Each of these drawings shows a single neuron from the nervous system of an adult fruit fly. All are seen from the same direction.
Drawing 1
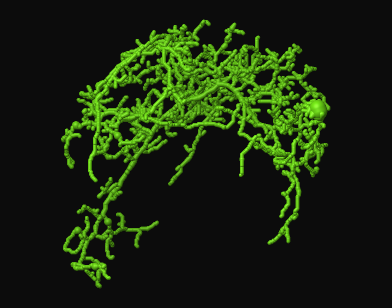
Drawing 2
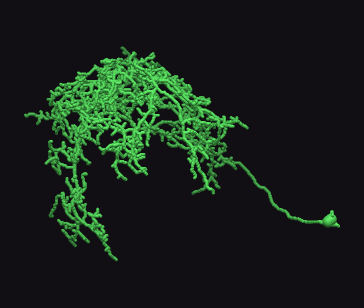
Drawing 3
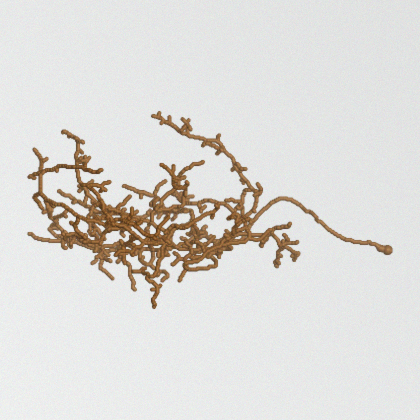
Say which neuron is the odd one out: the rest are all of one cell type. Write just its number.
3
